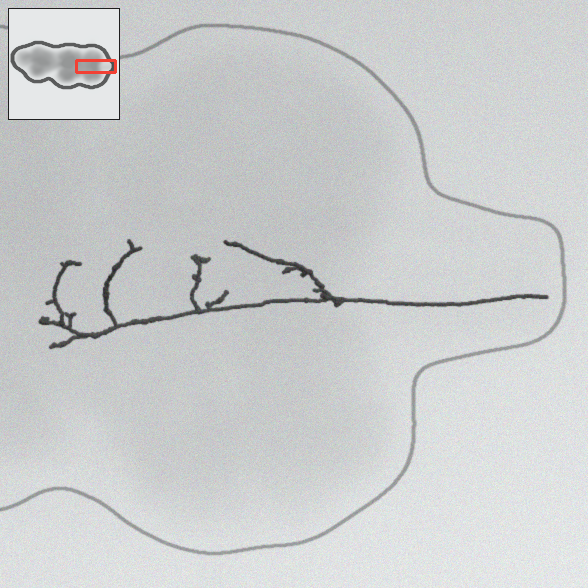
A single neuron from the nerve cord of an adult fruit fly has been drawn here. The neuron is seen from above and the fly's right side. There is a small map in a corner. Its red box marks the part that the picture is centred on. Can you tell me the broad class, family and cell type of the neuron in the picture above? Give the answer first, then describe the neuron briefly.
Its broad class is descending neuron. The family is hemilineage SMPpv2_dorsal. Its cell type is DNp23. No cell body is drawn. As drawn here it is more than twice as wide as it is tall.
